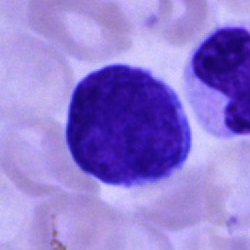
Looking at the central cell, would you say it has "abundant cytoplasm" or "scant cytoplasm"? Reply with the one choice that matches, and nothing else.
Scant cytoplasm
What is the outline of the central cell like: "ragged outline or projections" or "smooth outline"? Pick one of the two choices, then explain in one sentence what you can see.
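Smooth outline. The cell is round with a smooth outline.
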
